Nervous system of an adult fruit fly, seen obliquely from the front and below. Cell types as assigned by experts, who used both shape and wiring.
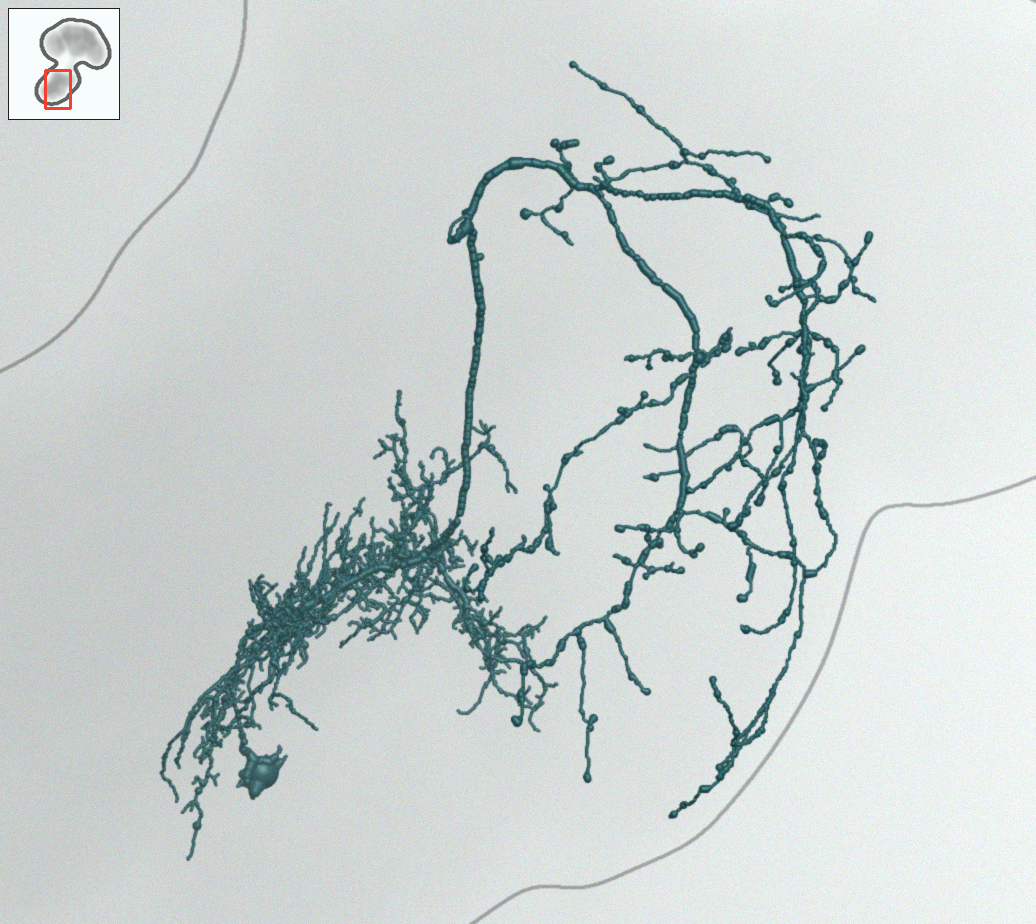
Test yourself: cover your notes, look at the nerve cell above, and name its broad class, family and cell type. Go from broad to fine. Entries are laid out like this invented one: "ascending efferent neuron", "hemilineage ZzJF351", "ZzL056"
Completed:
"nerve-cord intrinsic neuron", "hemilineage 03A", "IN03A003"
